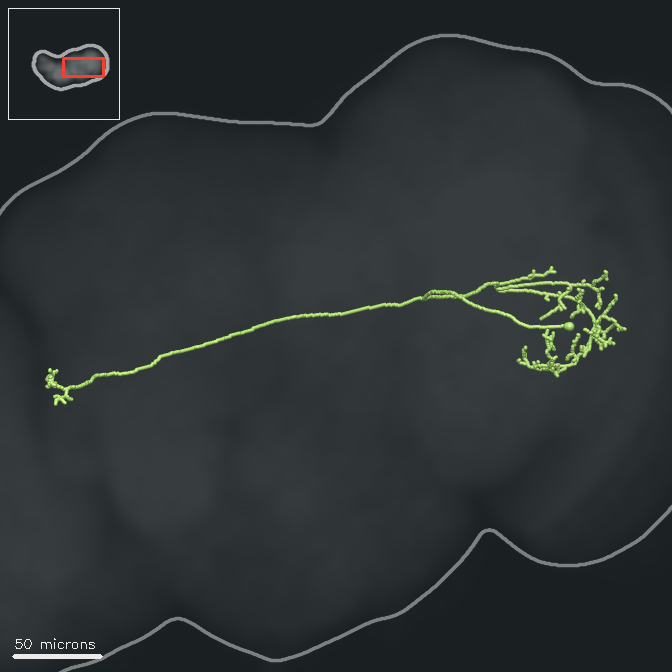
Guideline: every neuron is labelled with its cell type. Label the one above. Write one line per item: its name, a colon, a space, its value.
cell type: CB1502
